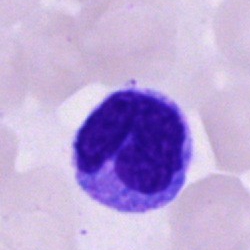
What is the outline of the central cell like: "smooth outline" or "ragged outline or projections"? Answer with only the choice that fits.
Smooth outline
